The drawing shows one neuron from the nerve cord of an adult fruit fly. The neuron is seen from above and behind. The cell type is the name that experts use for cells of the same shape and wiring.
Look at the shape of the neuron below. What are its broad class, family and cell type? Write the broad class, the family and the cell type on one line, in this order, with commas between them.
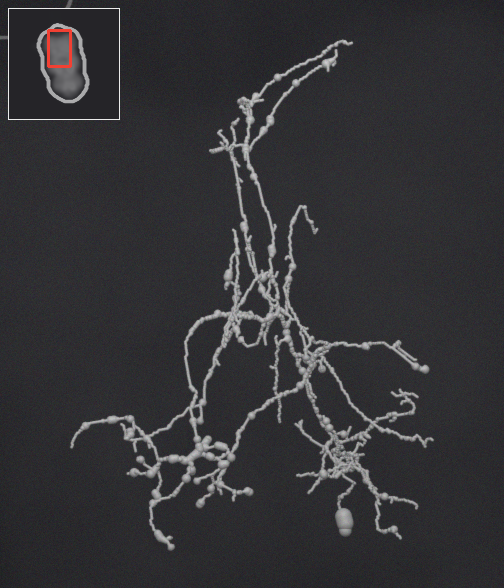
nerve-cord intrinsic neuron, hemilineage 06B, IN06B072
